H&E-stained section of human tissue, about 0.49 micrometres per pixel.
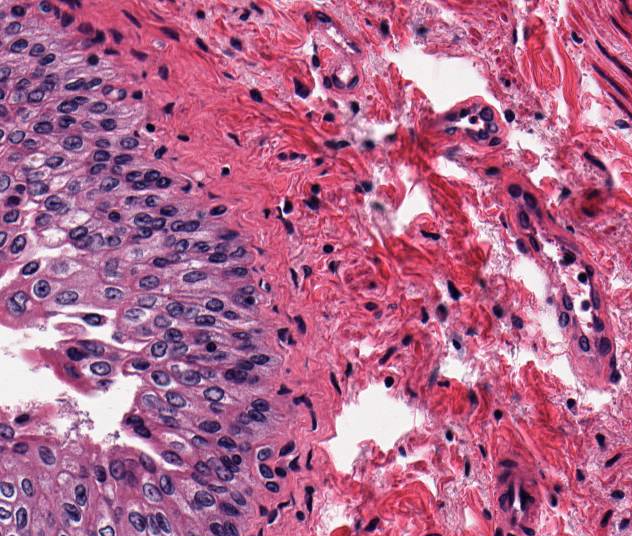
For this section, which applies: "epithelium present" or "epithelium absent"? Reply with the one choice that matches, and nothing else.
Epithelium present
